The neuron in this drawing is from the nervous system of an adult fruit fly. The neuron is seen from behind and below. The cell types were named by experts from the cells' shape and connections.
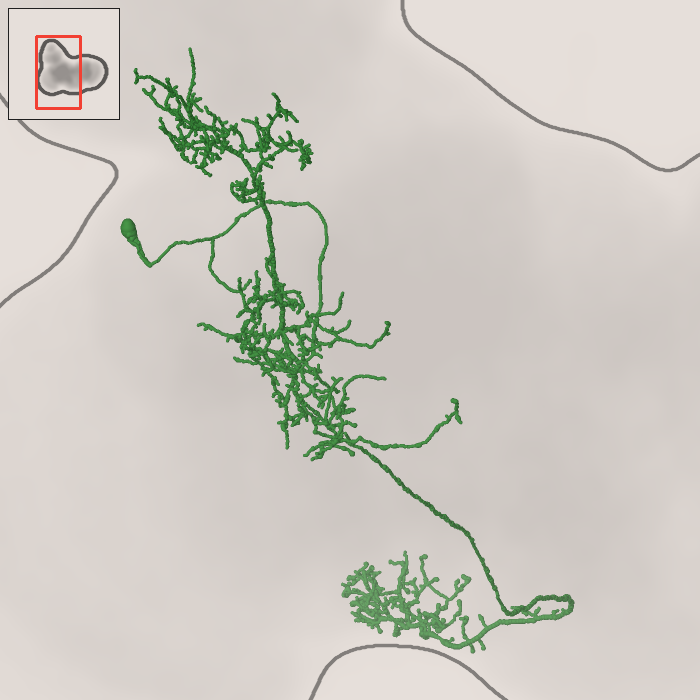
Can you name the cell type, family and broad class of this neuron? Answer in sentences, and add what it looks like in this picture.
It is of cell type AN17B009. Its family is hemilineage 17B. This is an ascending neuron. In this view it is taller than it is wide.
